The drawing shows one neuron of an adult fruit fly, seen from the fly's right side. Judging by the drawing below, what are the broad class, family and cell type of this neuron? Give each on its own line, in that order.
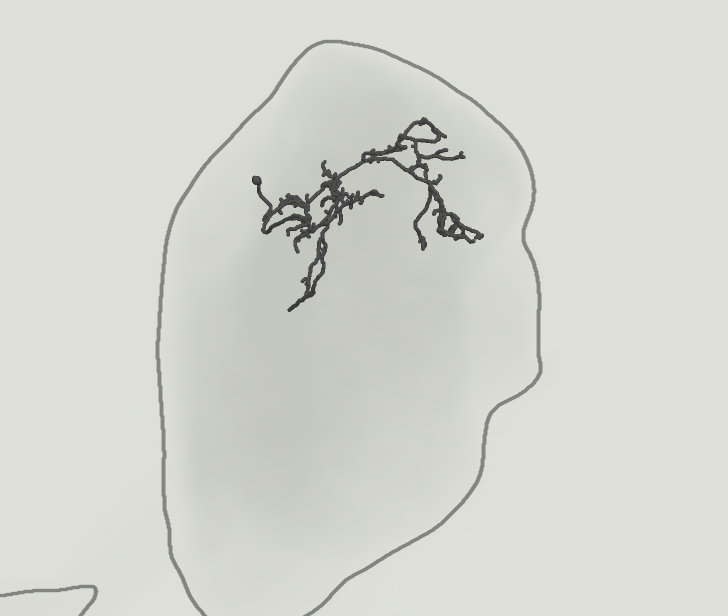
central-brain intrinsic neuron
hemilineage DM1_dorsal
SMP489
